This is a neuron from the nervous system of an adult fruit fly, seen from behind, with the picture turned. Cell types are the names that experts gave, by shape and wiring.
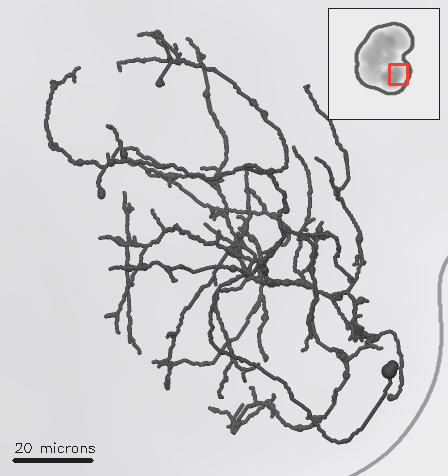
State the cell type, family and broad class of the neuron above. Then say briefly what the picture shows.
It is of cell type IN20A.22A022. The family is hemilineage 20A.22A. It is a nerve-cord intrinsic neuron. The cell body is at the lower right of the picture. From top to bottom in the picture it spans about 110 microns. Dozens of branch ends can be seen.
